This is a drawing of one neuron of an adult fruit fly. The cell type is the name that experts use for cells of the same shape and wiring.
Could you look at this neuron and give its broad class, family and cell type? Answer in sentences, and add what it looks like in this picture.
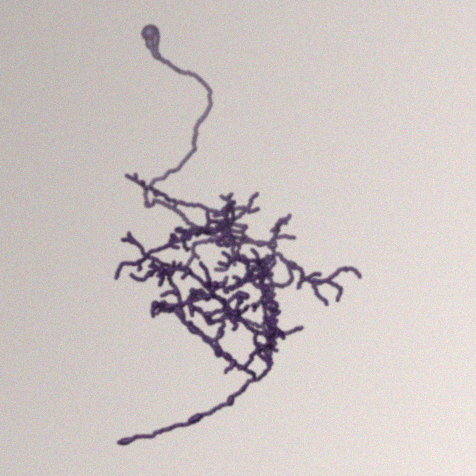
This is a central-brain intrinsic neuron. The family is hemilineage DM4_dorsal. The cell type is SMP407. Dozens of branch ends can be seen. In this view it is taller than it is wide.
